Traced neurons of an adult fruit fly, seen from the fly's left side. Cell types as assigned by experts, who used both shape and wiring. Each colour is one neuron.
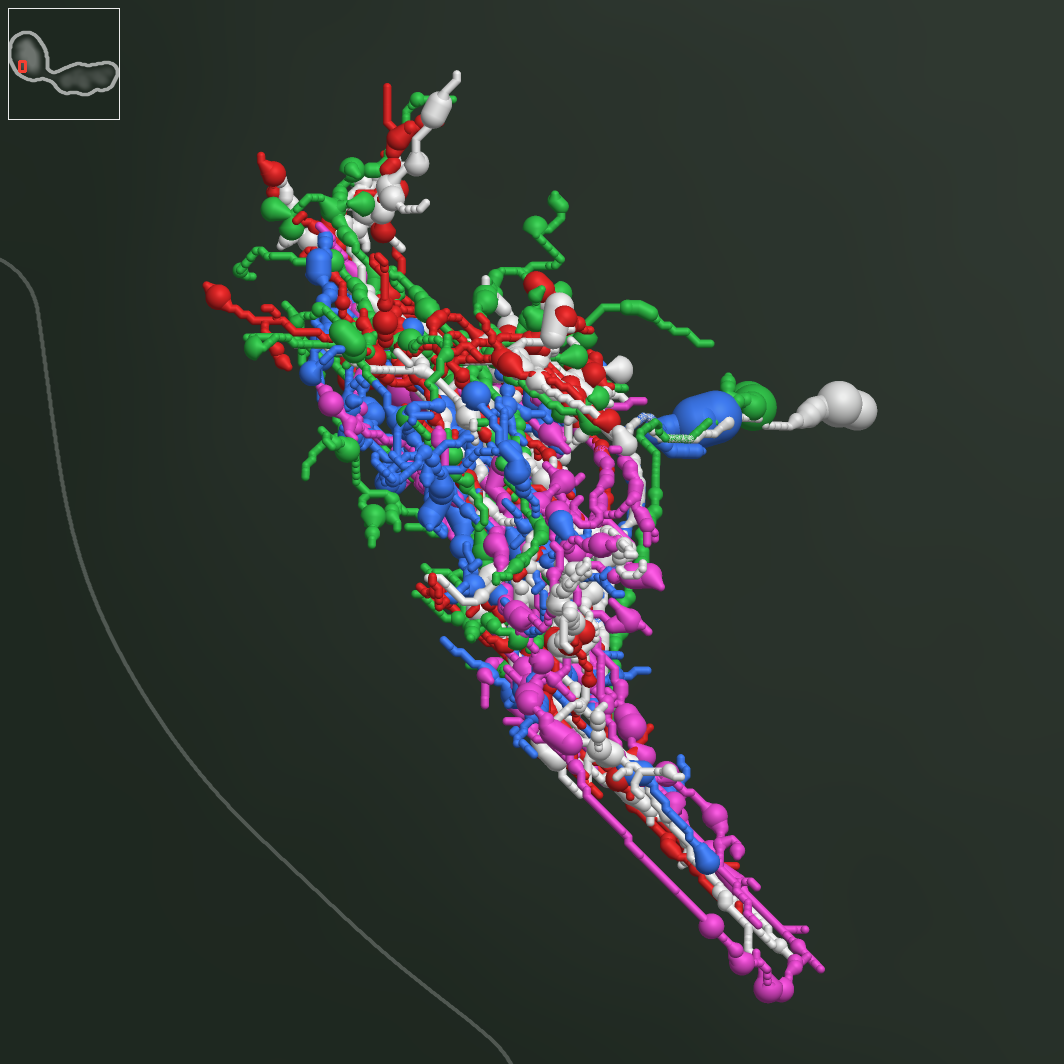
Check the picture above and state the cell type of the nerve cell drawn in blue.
GNG377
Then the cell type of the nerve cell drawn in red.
GNG398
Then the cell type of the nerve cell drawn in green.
GNG269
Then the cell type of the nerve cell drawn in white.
GNG392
